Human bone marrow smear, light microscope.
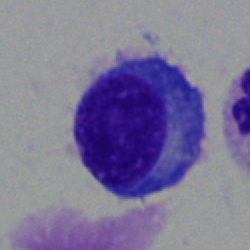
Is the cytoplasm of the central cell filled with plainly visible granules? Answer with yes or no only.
No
